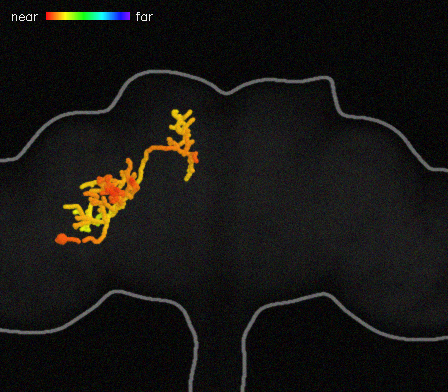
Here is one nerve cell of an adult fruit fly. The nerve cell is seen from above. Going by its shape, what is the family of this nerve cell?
hemilineage VLPd&p1_posterior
